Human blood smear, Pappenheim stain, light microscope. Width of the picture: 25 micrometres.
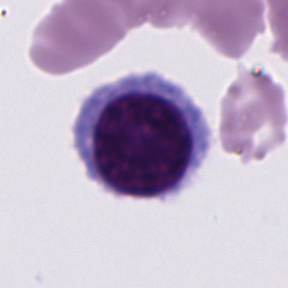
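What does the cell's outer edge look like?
It is finely ruffled rather than smooth, and the cell is about 12 micrometres across.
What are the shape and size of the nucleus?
The nucleus is round in outline, about 9 micrometres across, with no indentation or lobes, and it fills about 60% of the cell's area; its chromatin stains dark purple throughout.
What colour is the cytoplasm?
The cytoplasm is blue.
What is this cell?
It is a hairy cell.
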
